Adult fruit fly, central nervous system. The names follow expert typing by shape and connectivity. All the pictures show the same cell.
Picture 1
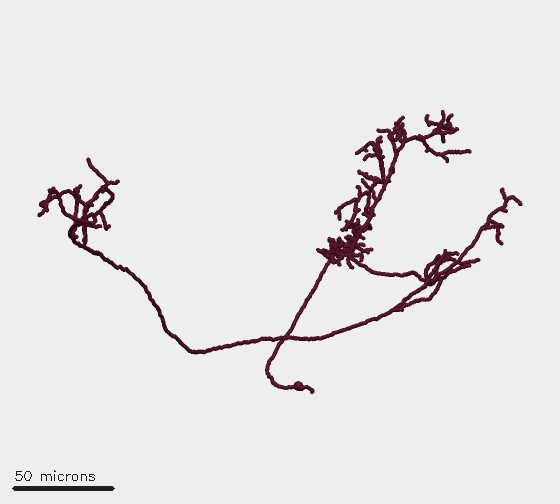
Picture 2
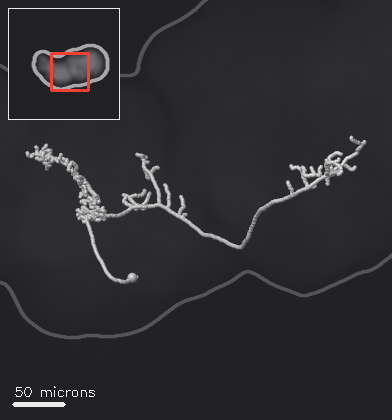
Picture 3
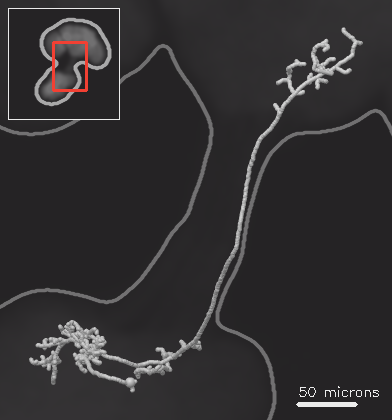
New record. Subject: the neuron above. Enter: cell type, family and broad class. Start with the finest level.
AN07B052; hemilineage 07B; ascending neuron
